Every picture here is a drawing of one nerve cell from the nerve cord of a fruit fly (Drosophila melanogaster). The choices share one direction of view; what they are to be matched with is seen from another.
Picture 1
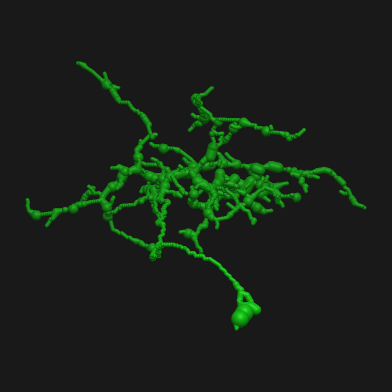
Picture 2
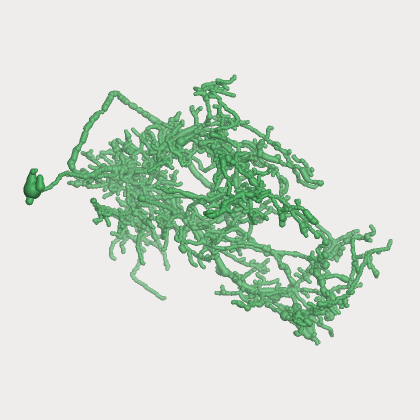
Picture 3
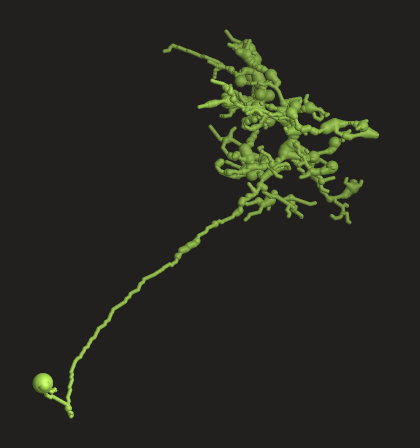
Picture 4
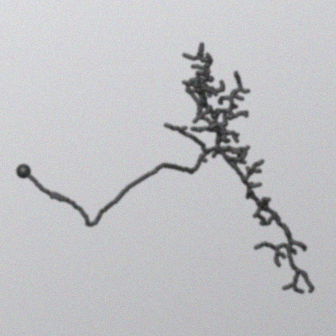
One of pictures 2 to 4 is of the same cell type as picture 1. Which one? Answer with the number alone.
3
